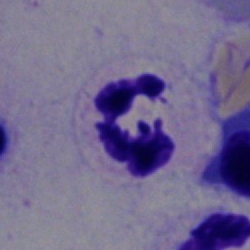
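Segmented neutrophil in the middle of a stained human bone marrow smear. Its round outline shows up only as a faint, thin boundary. The nucleus curves into a C with the opening facing right, and you won't find any nucleoli in it. There's plenty of cytoplasm, but it's very pale, nearly the colour of the background.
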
